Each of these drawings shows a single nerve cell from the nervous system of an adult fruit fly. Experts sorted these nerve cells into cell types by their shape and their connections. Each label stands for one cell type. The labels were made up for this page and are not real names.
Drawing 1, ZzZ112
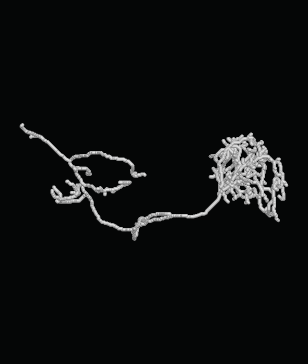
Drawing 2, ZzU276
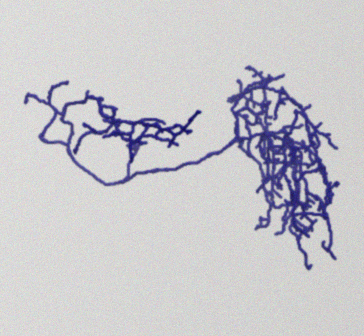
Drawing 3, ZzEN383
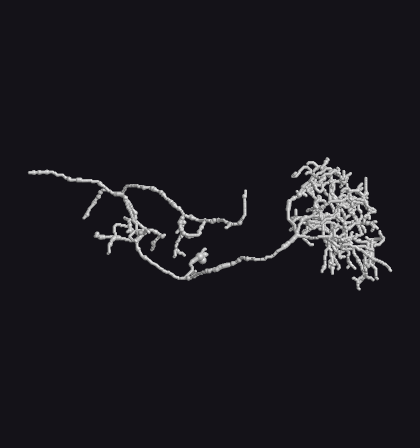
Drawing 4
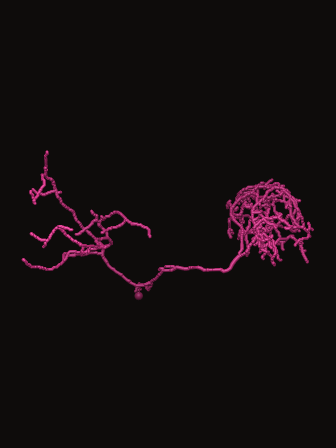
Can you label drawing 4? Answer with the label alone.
ZzZ112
